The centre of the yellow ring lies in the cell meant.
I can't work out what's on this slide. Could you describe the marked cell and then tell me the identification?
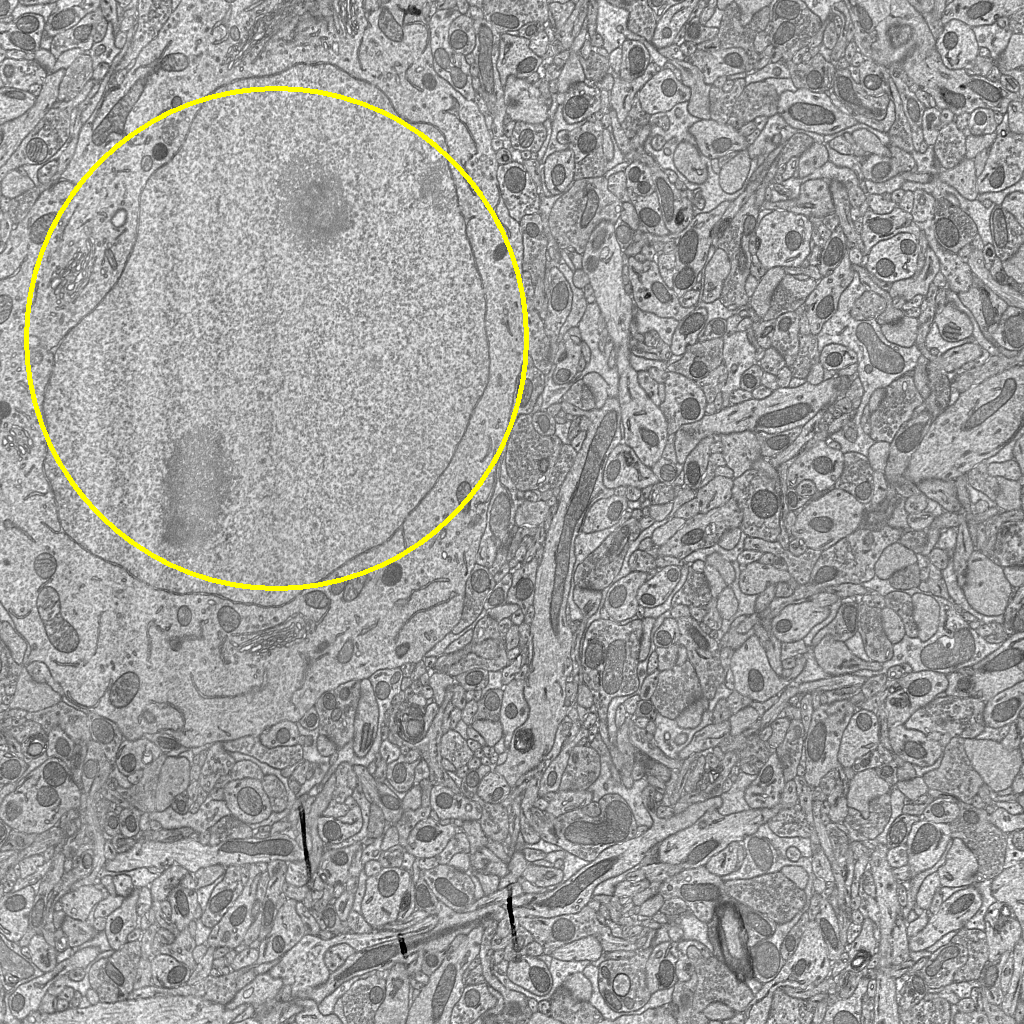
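The nucleus is large and rounded, its whole outline within the section. Its envelope is smooth, without deep infoldings. A Golgi stack lies in the cytoplasm left of the nucleus, around which only a few mitochondria lie. This is an excitatory neuron.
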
